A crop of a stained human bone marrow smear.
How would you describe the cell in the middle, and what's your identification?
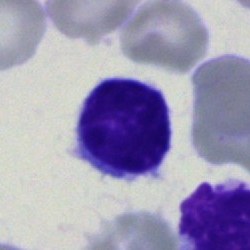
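Let me see: the outline here is roughly round. The nucleus fills almost the whole cell. I find no granules in the cytoplasm. Along the lower edge there are small ragged projections. This is a lymphocyte.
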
